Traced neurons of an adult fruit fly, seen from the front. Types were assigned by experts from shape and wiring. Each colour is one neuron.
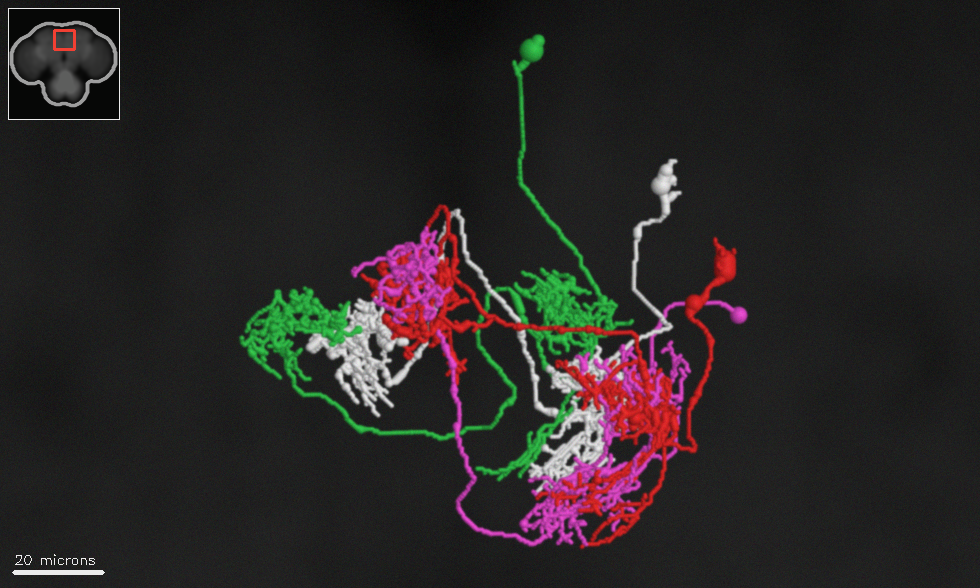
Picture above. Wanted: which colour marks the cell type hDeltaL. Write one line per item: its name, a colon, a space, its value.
colour: green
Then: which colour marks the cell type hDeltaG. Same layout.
colour: red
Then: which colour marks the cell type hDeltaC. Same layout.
colour: magenta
